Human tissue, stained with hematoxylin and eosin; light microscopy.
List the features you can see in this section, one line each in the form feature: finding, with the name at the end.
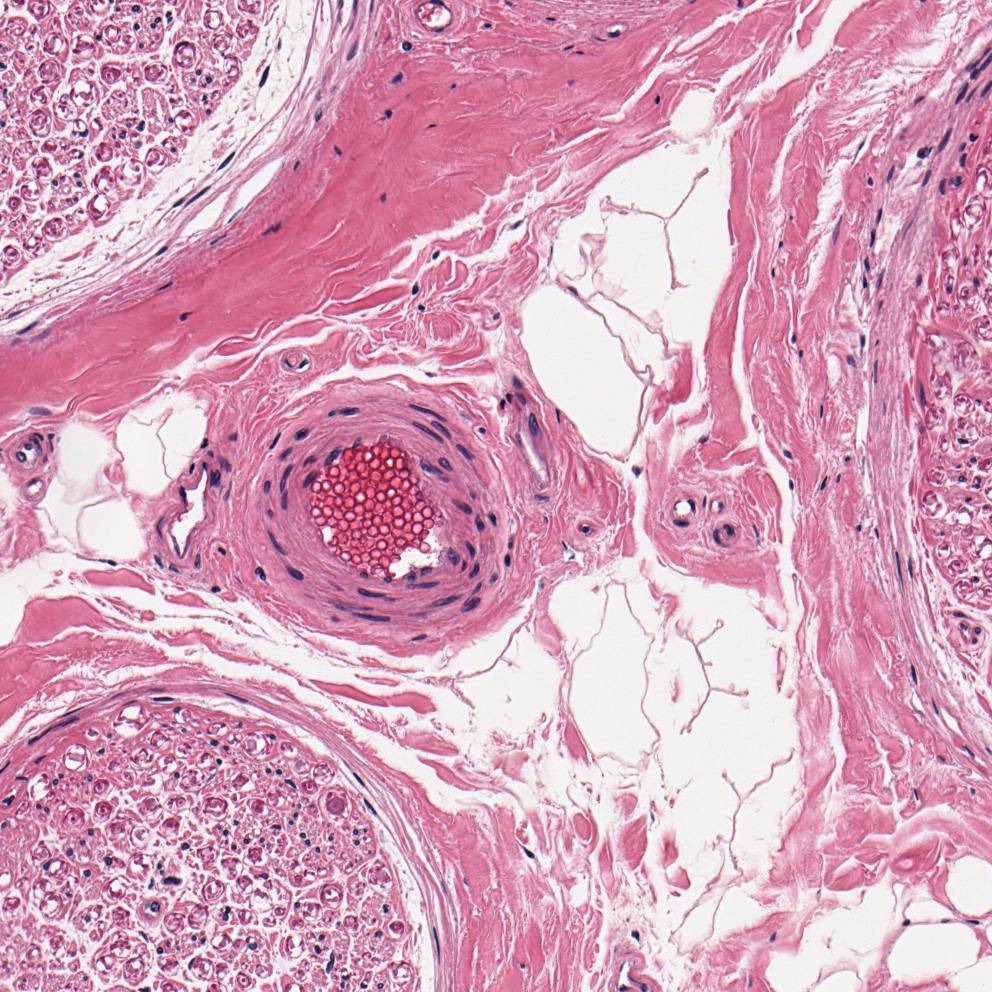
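Fascicles: three, rounded, at top-left, bottom-left and right edge
Nerve fibres: cut across, small round profiles with pale centres
Artery: small, central, thick wall of concentric smooth muscle cells with elongated nuclei
Fat cells: clear, thin membranes, right of artery and lower right corner
Name: tibial nerve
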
